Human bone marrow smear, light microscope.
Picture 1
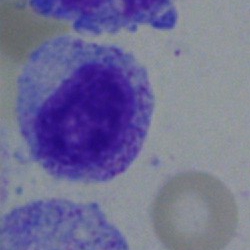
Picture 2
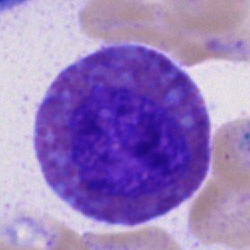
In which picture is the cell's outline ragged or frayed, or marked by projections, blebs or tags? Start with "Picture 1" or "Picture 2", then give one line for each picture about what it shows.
Picture 1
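In picture 1: The cell outline is roughly round with a finely ragged edge.
In picture 2: The cell outline is round with a smooth edge.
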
